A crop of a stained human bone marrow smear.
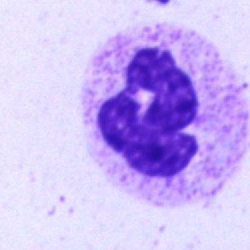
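Segmented neutrophil, the central cell in this stained bone marrow smear. Its outline is roughly round and smooth. You'll notice the chromatin is dark purple and densely clumped. No vacuoles show in the cytoplasm.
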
